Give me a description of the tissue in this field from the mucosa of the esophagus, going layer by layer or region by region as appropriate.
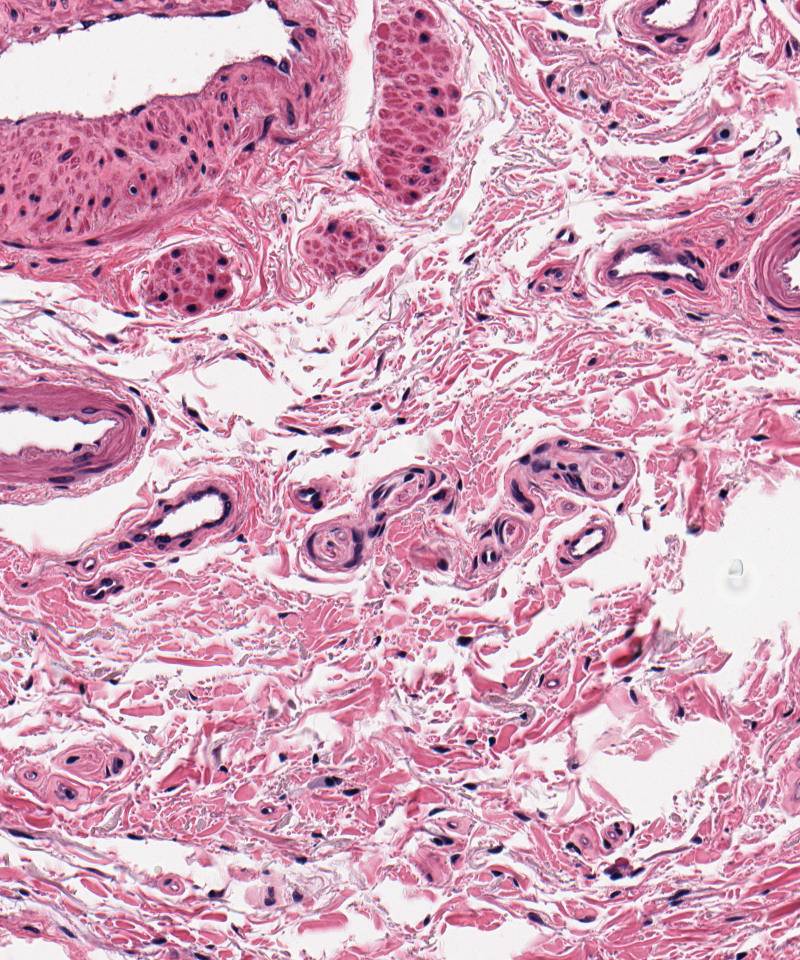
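This one's loose fibrous connective tissue with vessels and muscle bundles in it, and no surface epithelium anywhere. Near the centre there's a cluster of several small vessels, narrow lumens, lined by dark, flattened nuclei. No fat cells at all, and no glands or hair follicles either.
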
